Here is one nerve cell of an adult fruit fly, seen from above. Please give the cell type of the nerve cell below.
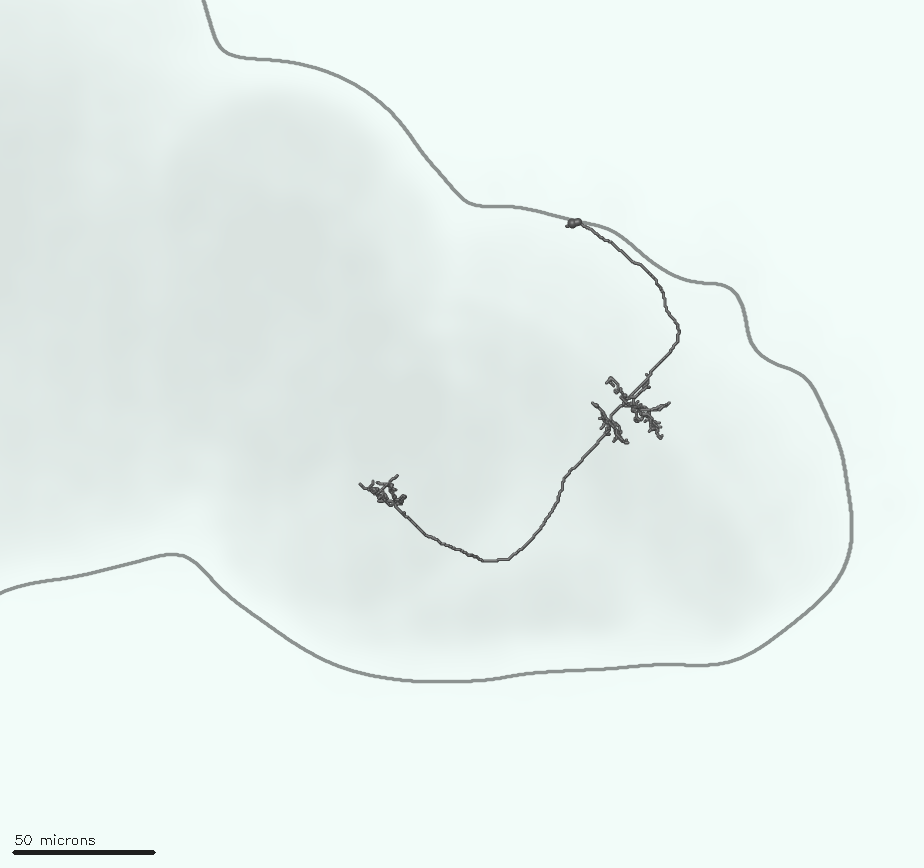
Tm40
